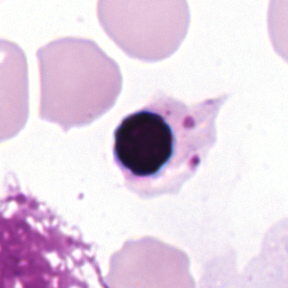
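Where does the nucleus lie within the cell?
Toward the left side, and no nucleoli can be seen in it.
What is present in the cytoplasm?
A few scattered purple-red granules.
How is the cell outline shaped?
It is irregular, with a pointed cytoplasmic extension reaching toward the upper right.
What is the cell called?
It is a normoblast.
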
